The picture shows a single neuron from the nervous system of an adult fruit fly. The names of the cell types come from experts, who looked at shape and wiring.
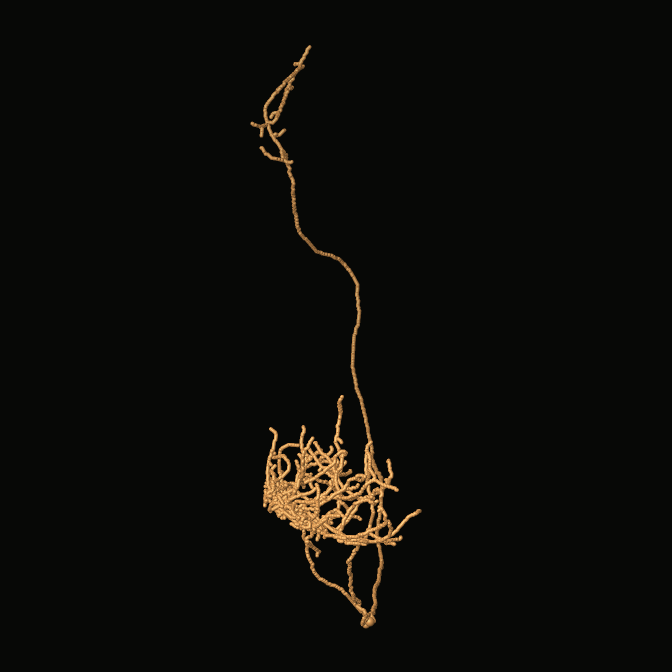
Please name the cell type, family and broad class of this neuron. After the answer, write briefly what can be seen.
Its cell type is CB0829. Its family is hemilineage VLPd&p1_dorsal. Its broad class is central-brain intrinsic neuron. The cell body is at the bottom of the picture. The picture shows dozens of branch ends.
